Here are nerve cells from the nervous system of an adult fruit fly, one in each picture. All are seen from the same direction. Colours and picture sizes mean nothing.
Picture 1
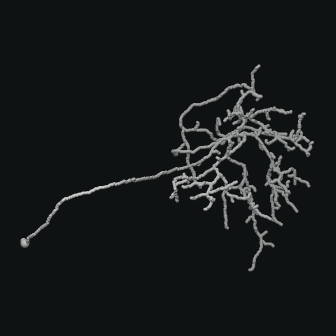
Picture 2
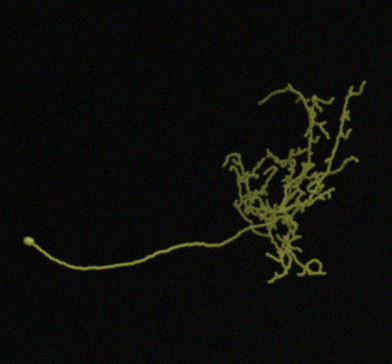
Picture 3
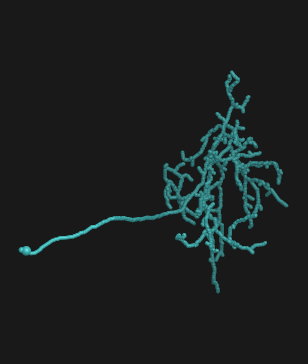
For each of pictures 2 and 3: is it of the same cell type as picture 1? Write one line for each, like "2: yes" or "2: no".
2: no
3: yes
